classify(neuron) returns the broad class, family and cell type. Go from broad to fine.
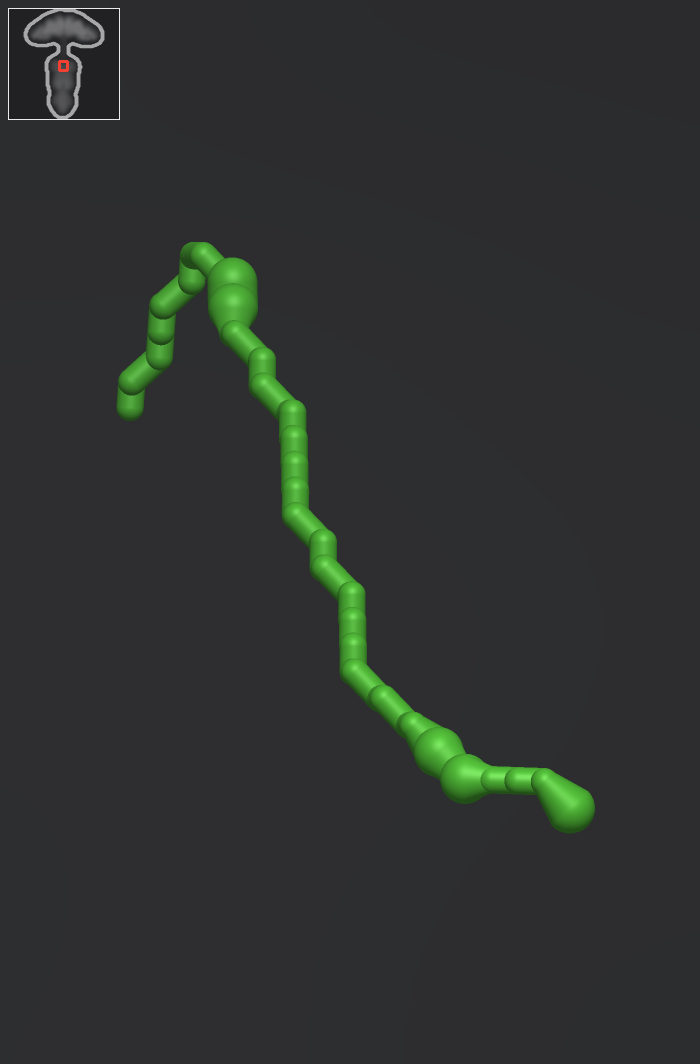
nerve-cord intrinsic neuron; hemilineage 02A; IN02A067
